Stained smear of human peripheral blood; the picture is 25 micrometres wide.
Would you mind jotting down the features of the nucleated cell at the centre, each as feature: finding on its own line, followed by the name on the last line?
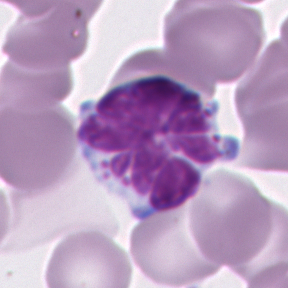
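Nucleus: several petal-like lobes, clefts radiating from near its centre
Nuclear size: fills most of the cell
Chromatin: dense, deep purple
Outline: irregular, not round
Name: large granular lymphocyte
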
